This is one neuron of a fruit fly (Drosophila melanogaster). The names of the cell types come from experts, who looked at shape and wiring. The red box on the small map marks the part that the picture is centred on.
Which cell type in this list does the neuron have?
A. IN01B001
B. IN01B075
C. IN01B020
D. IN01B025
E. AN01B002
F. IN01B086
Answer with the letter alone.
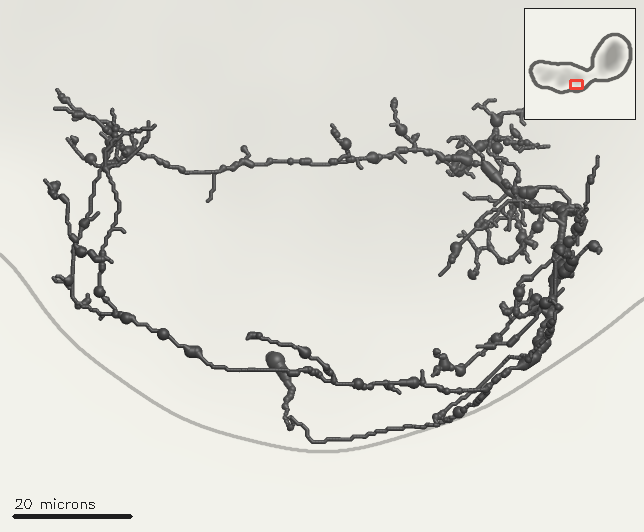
C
